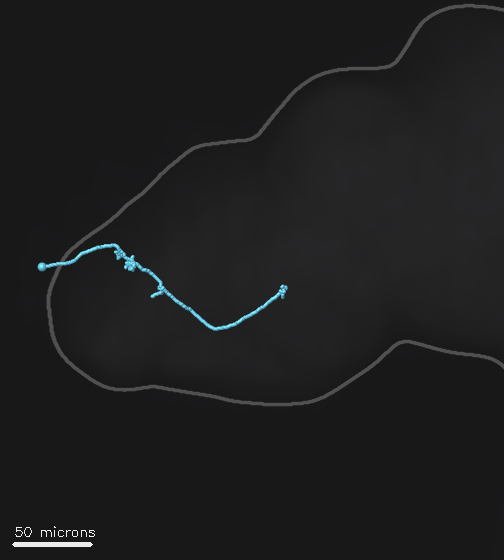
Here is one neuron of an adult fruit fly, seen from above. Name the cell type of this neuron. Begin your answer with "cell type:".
cell type: Tm20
